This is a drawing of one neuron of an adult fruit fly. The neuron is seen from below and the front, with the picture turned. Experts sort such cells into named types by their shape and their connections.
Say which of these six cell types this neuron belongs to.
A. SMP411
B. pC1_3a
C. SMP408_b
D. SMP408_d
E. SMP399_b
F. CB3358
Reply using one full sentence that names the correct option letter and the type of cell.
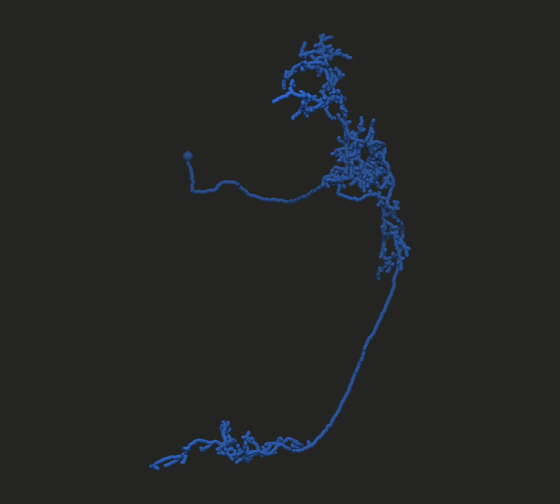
Of the choices offered, option B, pC1_3a, is the cell type of the neuron.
